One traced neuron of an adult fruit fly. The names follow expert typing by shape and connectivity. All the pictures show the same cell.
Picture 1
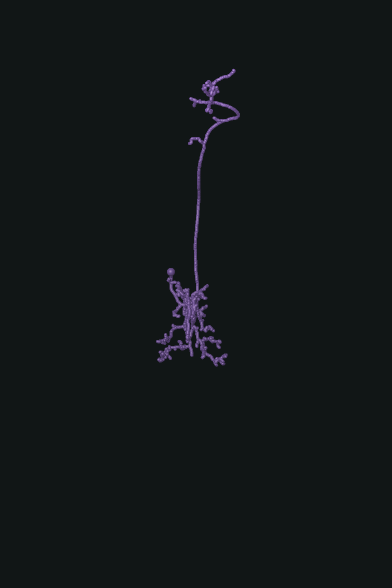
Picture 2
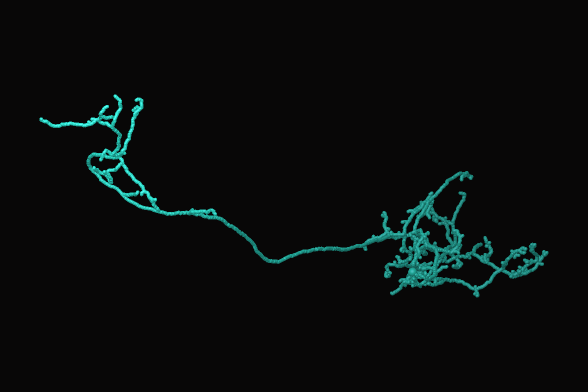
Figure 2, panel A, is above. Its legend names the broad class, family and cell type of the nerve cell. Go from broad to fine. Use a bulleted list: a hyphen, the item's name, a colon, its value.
- broad class: ascending neuron
- family: hemilineage 08B
- cell type: AN08B066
